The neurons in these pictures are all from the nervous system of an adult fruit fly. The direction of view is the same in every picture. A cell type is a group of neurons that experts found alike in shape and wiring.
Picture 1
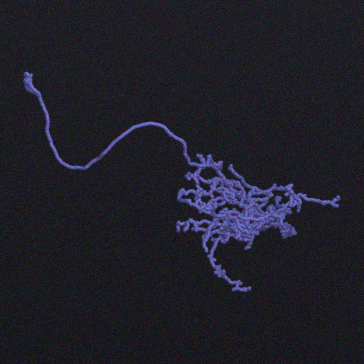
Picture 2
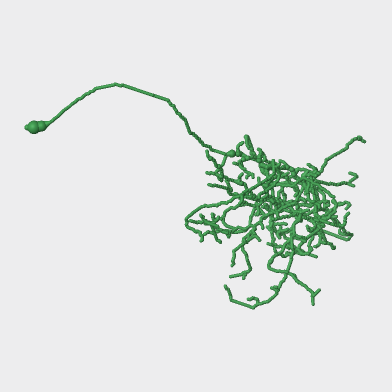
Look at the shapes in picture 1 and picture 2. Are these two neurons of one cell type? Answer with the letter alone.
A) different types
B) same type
A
